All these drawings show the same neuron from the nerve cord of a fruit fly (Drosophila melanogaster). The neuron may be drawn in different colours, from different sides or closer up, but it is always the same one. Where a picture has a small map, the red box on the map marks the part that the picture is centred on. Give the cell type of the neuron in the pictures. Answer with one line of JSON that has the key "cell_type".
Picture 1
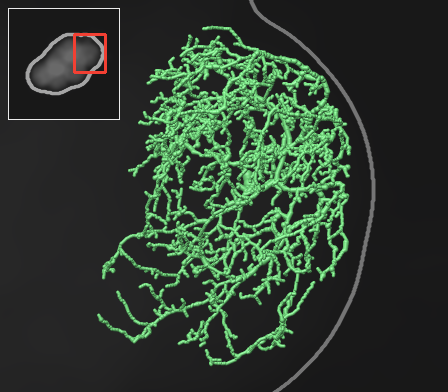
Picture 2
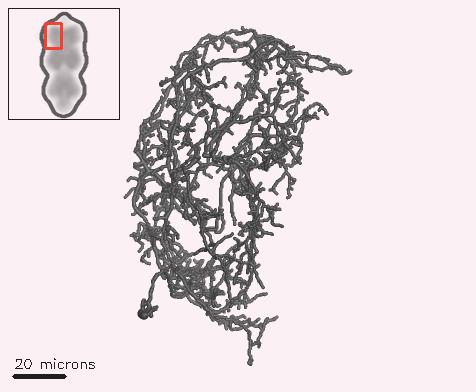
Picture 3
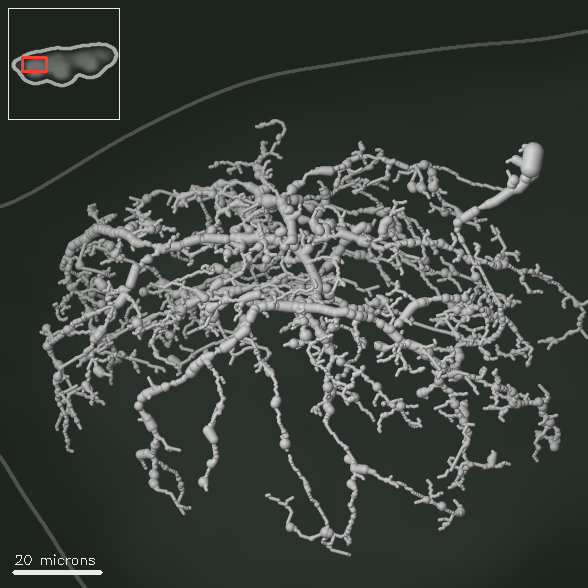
{"cell_type": "IN21A012"}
